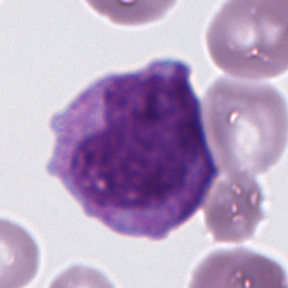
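Atypical promyelocyte: nucleated cell at centre, stained peripheral blood smear. Margin irregular, bumpy, uneven. Nucleus occupies most of cell; one mass, not split into separate lobes. No clear cytoplasmic vacuoles.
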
